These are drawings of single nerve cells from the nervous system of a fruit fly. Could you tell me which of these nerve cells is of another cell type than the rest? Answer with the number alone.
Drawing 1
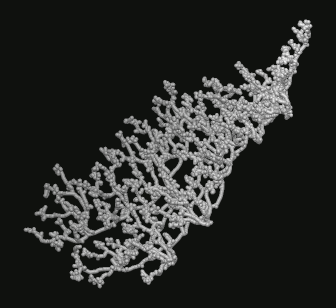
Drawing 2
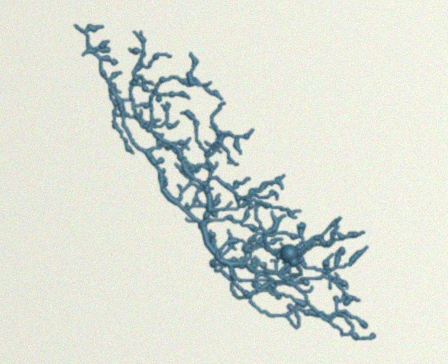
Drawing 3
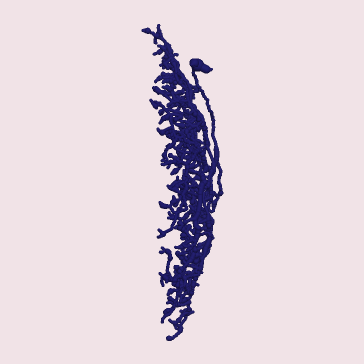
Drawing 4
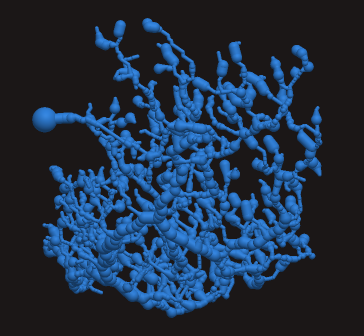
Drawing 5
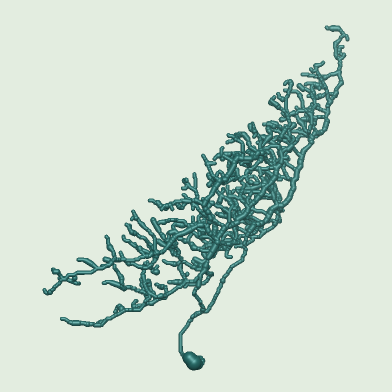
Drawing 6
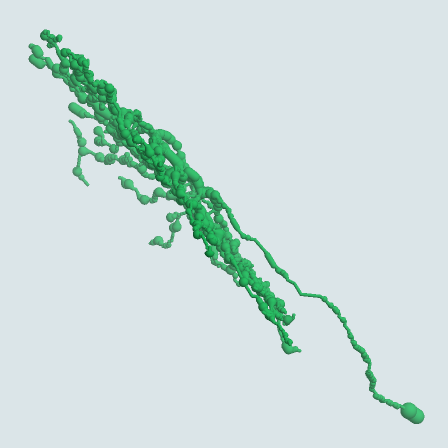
6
